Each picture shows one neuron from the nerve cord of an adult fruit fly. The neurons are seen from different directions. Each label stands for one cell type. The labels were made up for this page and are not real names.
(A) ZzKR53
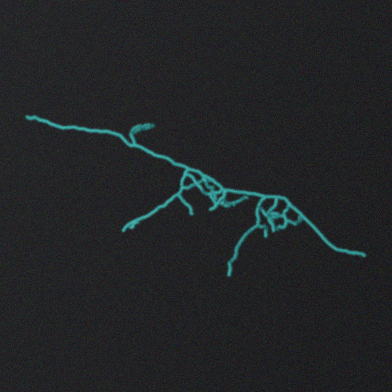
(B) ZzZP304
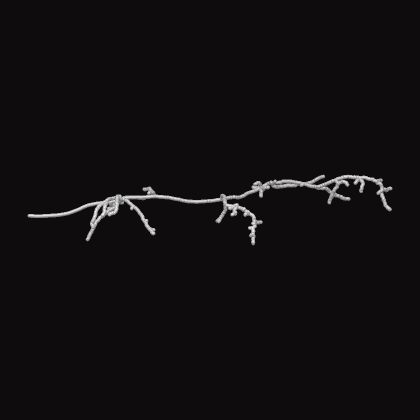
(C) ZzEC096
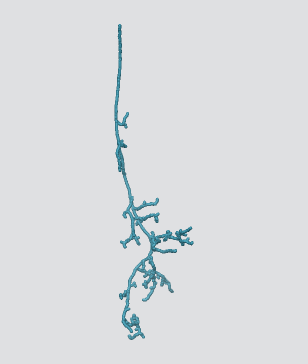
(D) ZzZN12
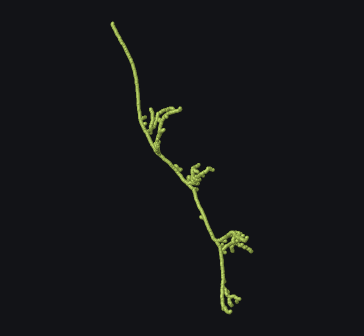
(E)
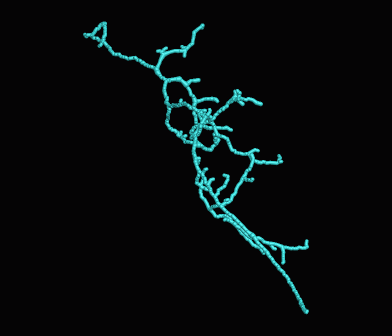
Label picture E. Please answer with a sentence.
It belongs to ZzZN12.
